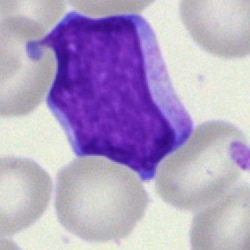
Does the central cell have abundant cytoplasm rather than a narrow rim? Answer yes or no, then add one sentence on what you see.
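No. The nucleus fills most of the cell and follows its angular outline.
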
